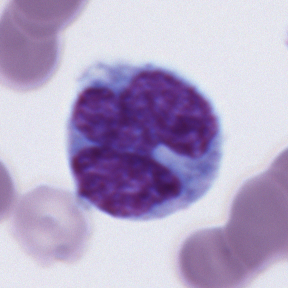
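Monocyte in a stained smear of peripheral blood. Deepest nuclear cleft opens toward the right side of the cell. No nucleoli seen. Cytoplasm pale greyish-blue, without distinct coarse granules.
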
